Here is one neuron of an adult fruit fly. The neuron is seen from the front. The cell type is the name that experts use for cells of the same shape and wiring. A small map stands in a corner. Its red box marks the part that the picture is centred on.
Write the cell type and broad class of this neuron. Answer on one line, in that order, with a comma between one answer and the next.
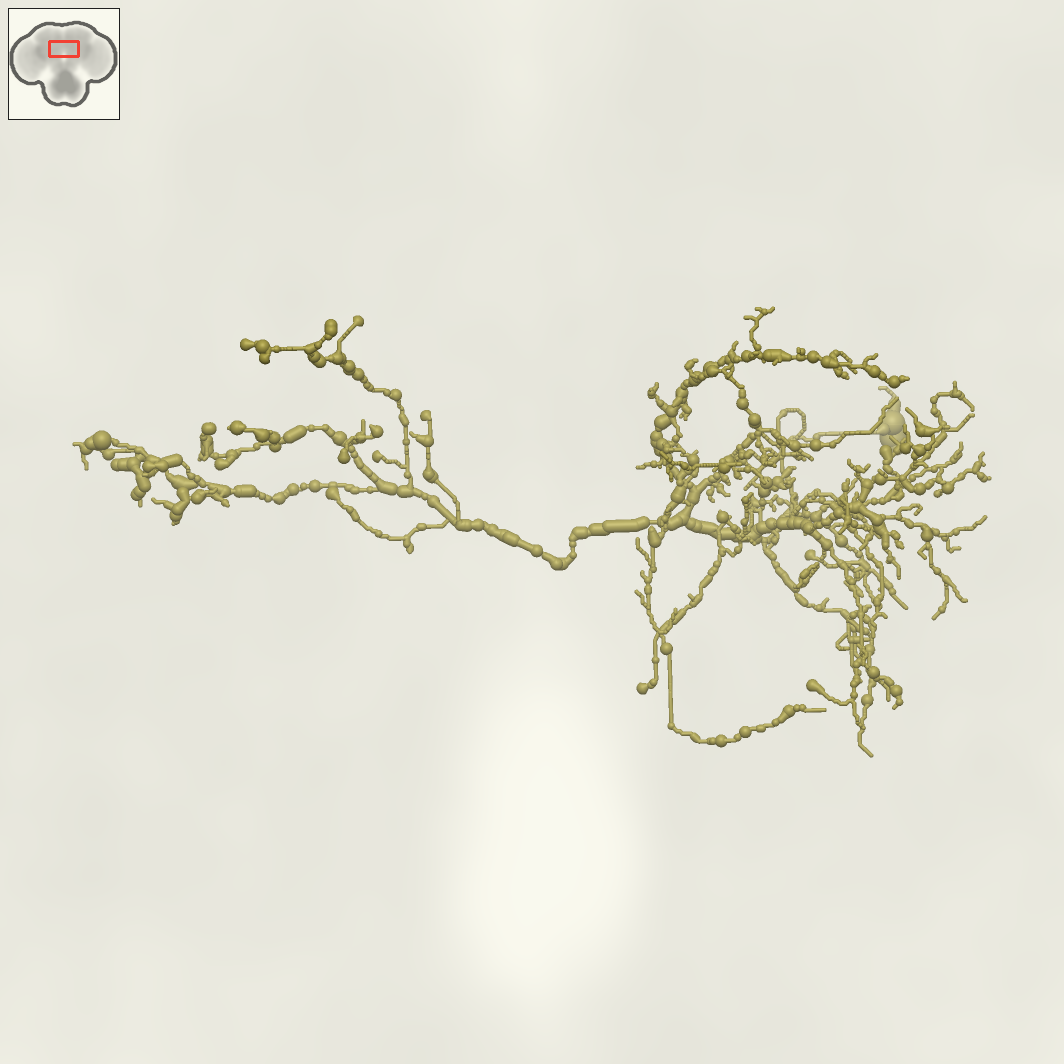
PS317, central-brain intrinsic neuron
